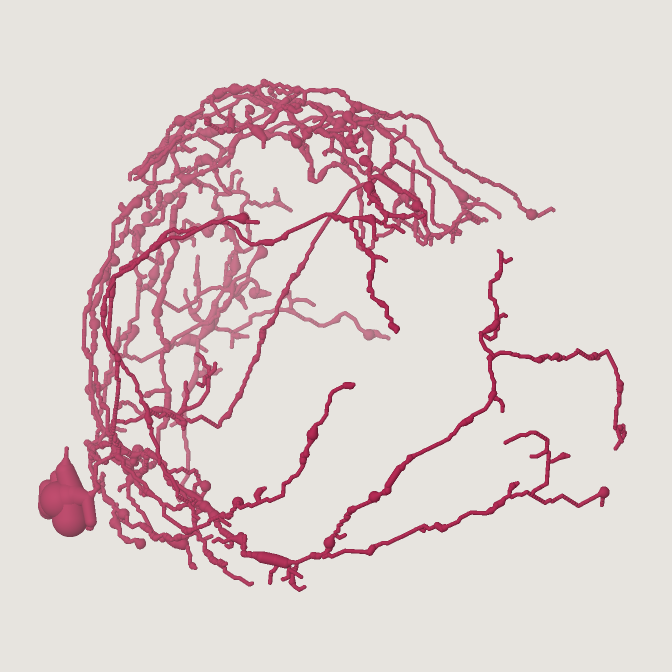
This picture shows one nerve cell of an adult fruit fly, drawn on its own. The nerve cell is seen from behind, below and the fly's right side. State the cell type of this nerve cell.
INXXX283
